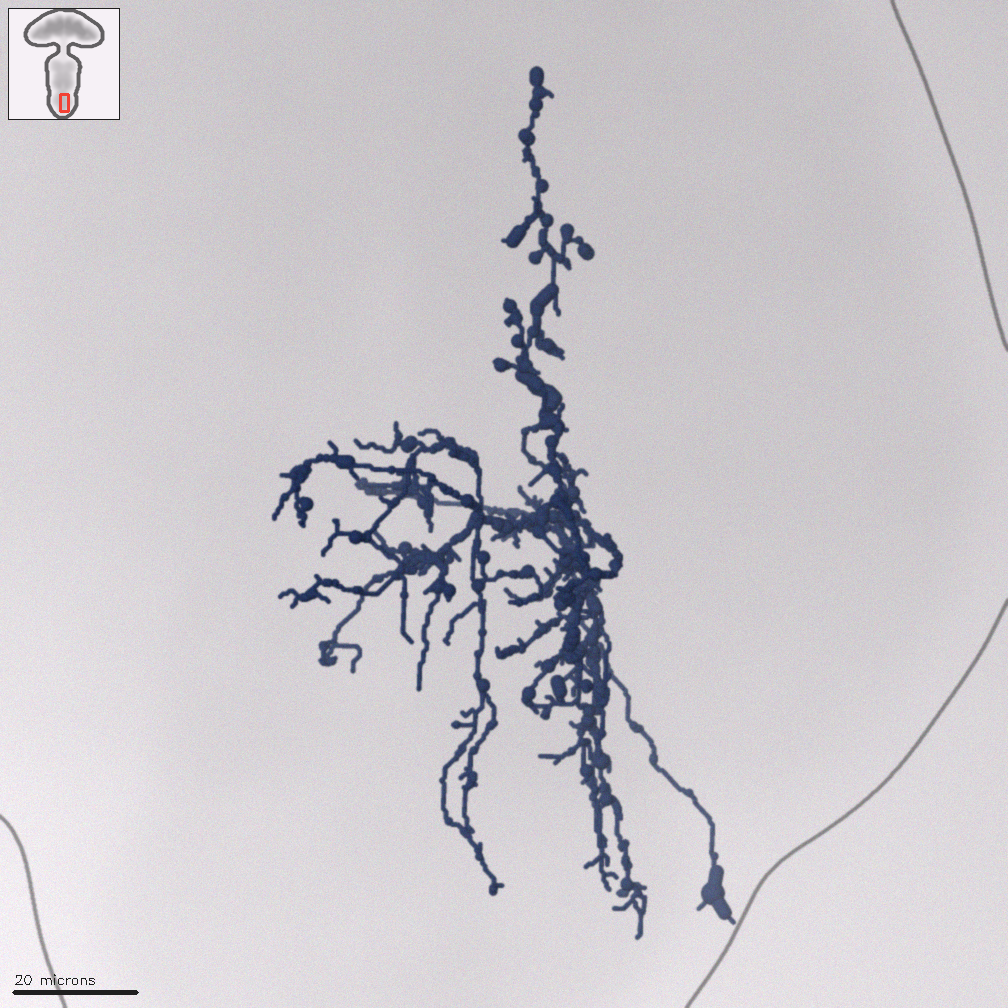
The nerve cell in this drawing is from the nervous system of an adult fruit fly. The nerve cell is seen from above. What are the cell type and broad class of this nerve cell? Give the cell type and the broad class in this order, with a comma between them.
INXXX373, nerve-cord intrinsic neuron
